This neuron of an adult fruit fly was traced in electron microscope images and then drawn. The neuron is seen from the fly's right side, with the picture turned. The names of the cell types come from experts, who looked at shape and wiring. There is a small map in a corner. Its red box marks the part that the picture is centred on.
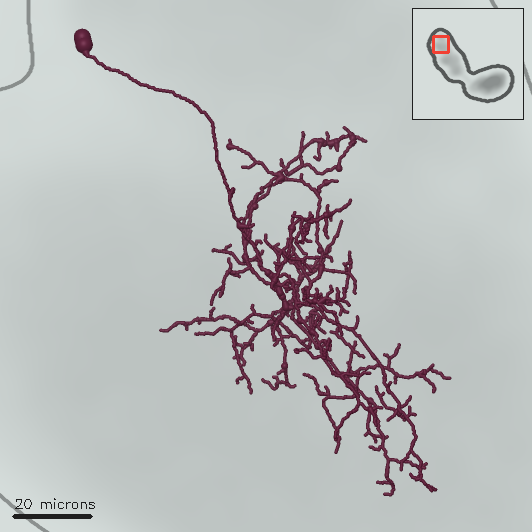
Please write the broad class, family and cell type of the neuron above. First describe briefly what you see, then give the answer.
The cell body is at the upper left of the picture. From top to bottom in the picture it spans about 120 microns. Its broad class is nerve-cord intrinsic neuron. The family is hemilineage 20A.22A. Its cell type is IN20A.22A044.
